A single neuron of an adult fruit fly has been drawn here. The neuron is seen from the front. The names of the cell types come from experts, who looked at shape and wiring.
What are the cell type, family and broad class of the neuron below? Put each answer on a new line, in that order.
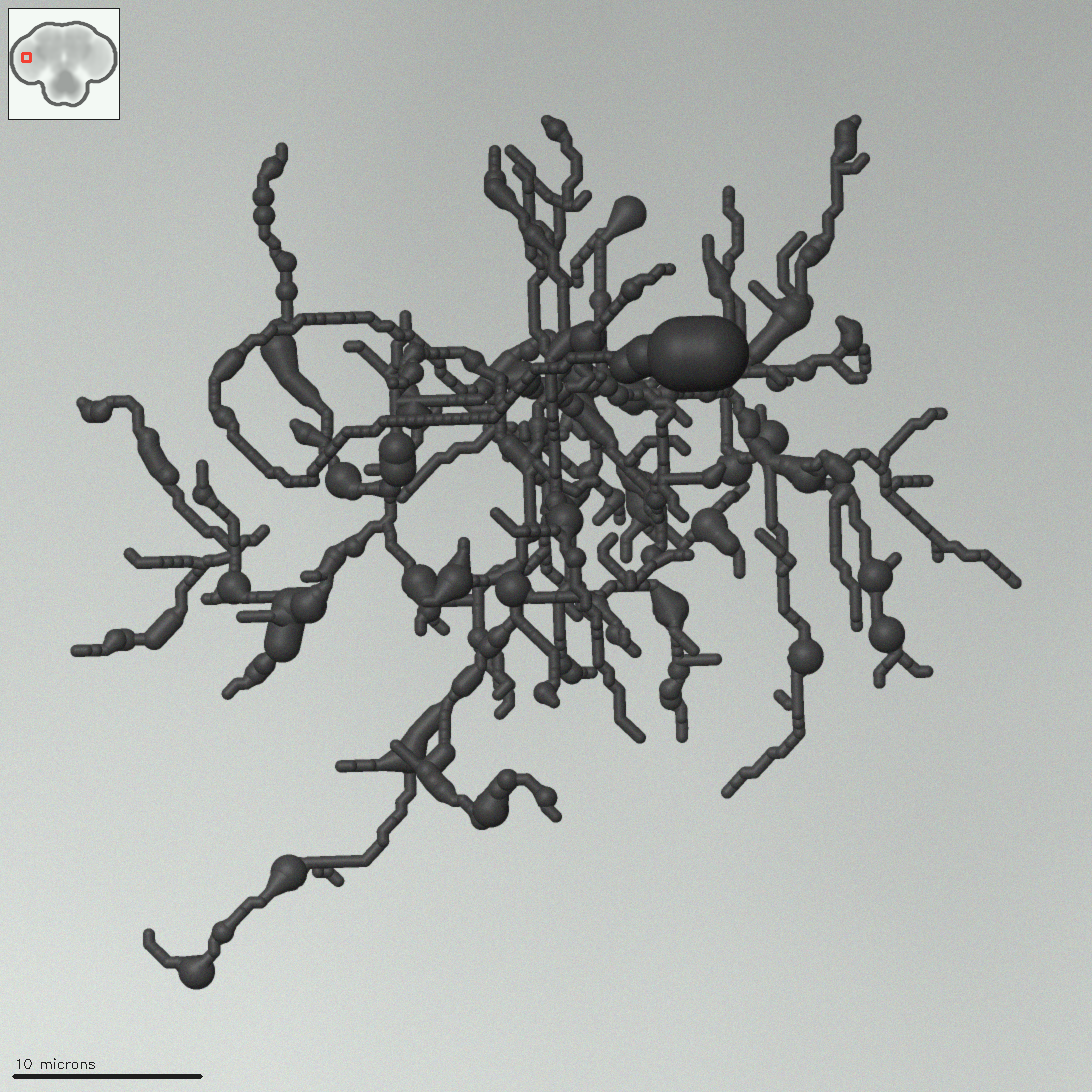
Mi14
Mi
optic-lobe intrinsic neuron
